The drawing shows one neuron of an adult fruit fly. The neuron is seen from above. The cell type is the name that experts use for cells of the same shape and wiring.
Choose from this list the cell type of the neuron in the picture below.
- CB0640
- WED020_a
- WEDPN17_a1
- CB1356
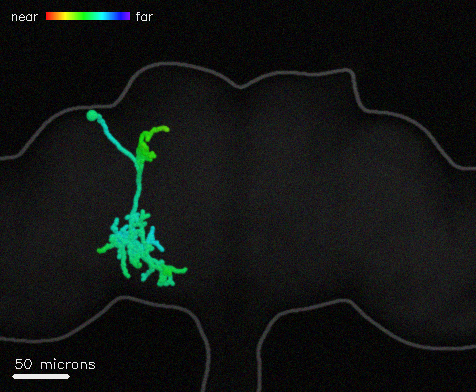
WED020_a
